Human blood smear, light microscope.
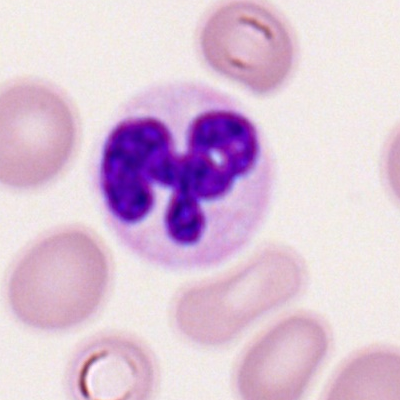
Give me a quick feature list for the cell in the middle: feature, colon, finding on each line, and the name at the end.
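Outline: round and smooth
Chromatin: deep purple, coarsely clumped
Cytoplasm: plentiful, pale pinkish-lilac
Granules: fine and faint
Name: segmented neutrophil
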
